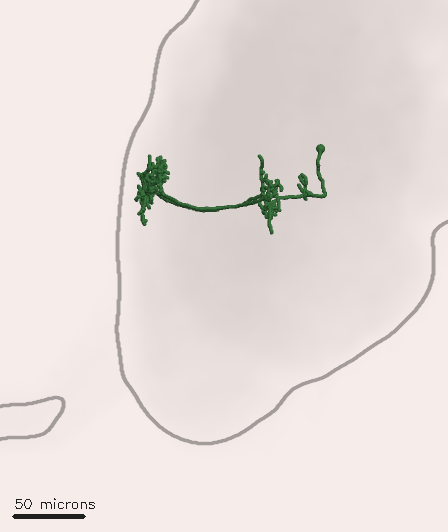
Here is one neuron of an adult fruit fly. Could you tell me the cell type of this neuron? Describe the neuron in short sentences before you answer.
Its cell body lies at the upper right of the picture. By the scale bar it is about 140 microns wide in this view. This is an optic-lobe intrinsic neuron. Its cell type is TmY15.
